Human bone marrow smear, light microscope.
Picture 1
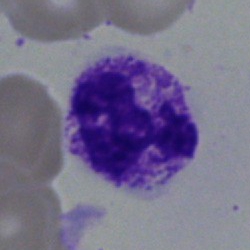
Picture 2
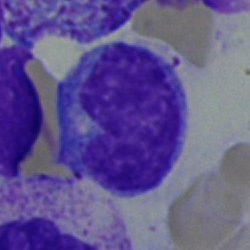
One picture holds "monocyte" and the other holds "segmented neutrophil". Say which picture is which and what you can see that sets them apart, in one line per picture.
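Picture 1 – segmented neutrophil. Coarse dark blue-purple granules crowd nearly the whole cell.
Picture 2 – monocyte. The cytoplasm of the central cell shows no visible granules.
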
